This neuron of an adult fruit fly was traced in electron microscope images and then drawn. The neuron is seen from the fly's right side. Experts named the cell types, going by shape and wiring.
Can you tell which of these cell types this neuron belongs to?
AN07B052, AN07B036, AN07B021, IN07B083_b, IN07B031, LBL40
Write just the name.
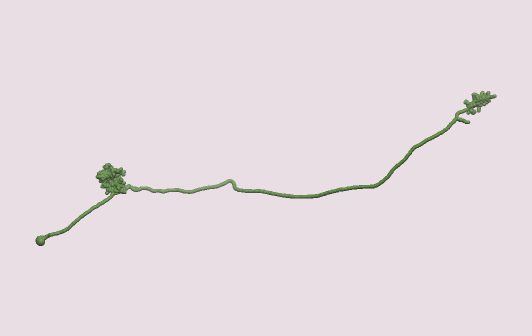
AN07B036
